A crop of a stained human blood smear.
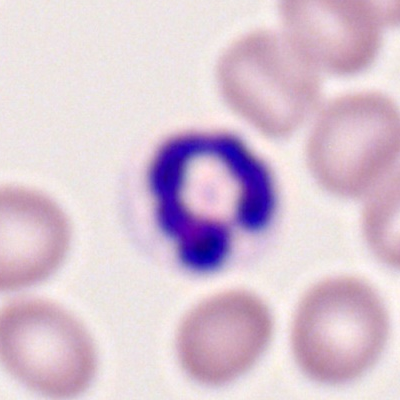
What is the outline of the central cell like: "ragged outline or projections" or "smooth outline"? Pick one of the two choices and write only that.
Smooth outline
